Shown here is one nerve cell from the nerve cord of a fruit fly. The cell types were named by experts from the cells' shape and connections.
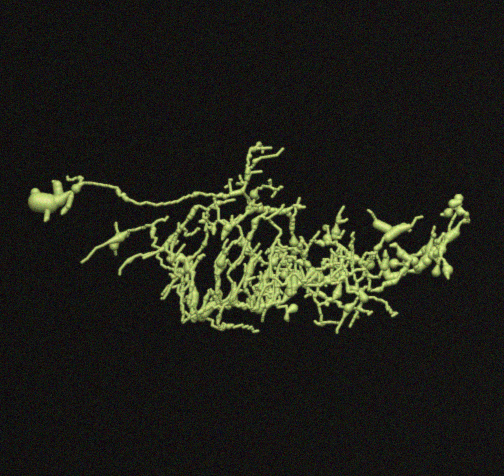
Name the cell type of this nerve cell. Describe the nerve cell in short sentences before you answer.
Dozens of branch ends can be seen. In this view it is wider than it is tall. It is a nerve-cord intrinsic neuron. It is of cell type INXXX297.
